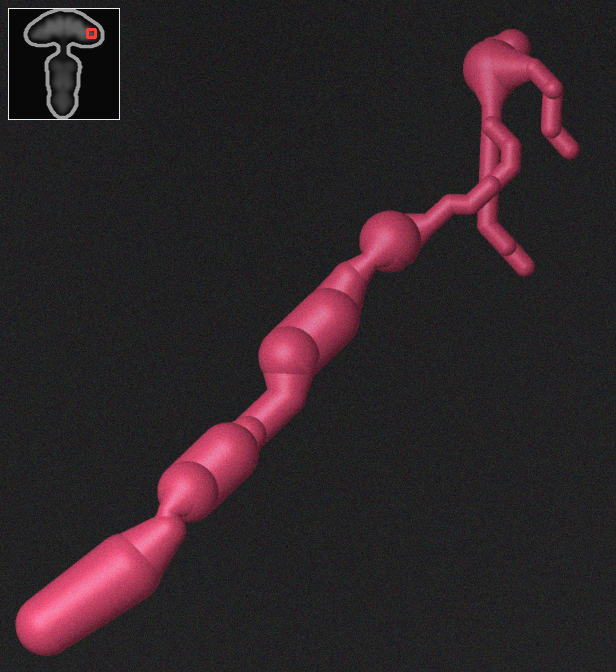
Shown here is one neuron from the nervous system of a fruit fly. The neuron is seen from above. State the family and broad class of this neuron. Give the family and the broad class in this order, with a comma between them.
class visual, photoreceptor or other optic-lobe sensory neuron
